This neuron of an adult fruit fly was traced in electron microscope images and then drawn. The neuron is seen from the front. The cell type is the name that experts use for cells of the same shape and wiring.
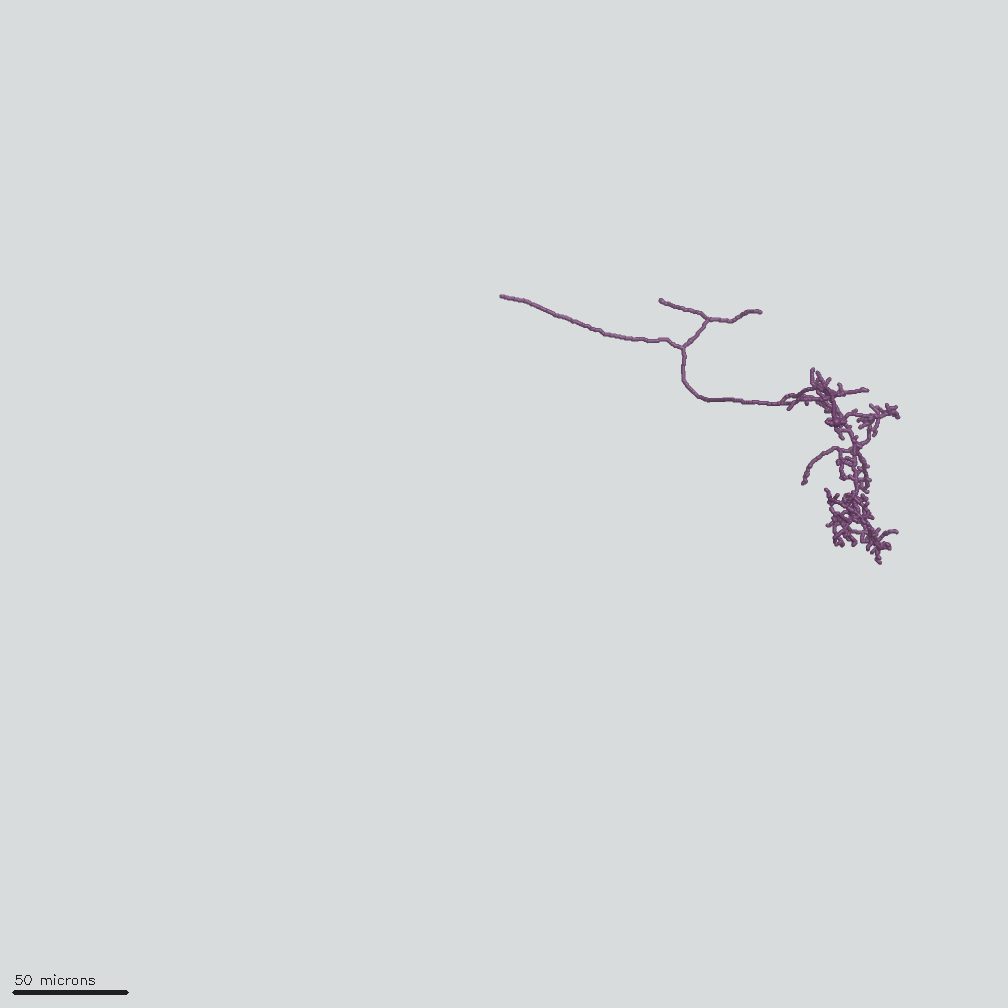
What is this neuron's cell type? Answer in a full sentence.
The cell type is CB2625.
